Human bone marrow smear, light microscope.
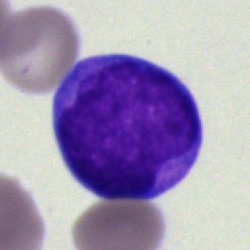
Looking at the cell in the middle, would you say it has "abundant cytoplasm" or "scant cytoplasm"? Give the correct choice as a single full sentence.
Its nucleus occupies most of the cell.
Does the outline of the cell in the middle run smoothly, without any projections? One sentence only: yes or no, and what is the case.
Yes, along its outline the cell is smooth, with no projections.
